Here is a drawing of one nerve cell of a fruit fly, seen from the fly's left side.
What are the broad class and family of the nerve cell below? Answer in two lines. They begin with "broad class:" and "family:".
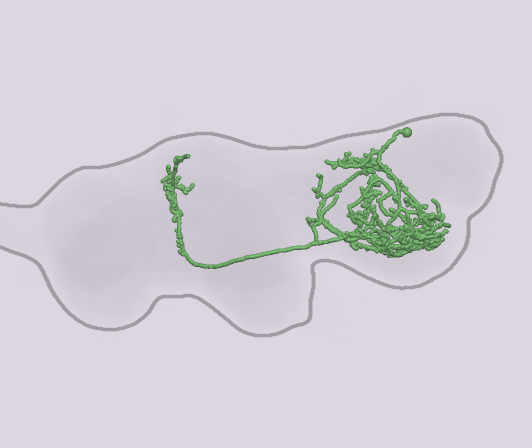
broad class: nerve-cord intrinsic neuron
family: hemilineage 17A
